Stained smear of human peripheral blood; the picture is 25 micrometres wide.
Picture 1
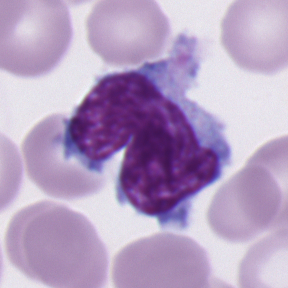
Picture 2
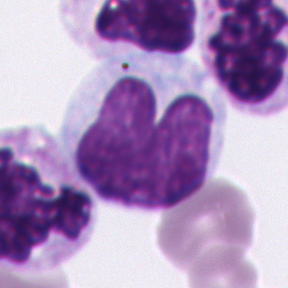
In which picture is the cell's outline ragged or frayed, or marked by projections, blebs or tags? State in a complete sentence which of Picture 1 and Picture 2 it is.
In picture 1, the cell has a rough edge rather than a smooth one.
